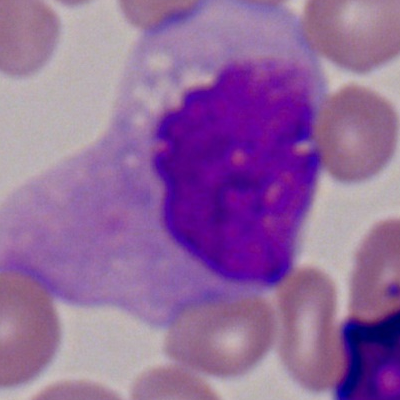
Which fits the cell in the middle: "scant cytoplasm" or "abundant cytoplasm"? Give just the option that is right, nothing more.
Abundant cytoplasm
